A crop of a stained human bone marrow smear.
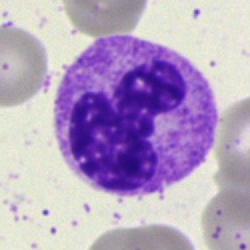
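Segmented neutrophil, central cell of a stained bone marrow smear. Chromatin dark purple, coarsely clumped. Cytoplasm pale lilac, evenly filled with fine purple granules. Widest band of cytoplasm on the right of the nucleus.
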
